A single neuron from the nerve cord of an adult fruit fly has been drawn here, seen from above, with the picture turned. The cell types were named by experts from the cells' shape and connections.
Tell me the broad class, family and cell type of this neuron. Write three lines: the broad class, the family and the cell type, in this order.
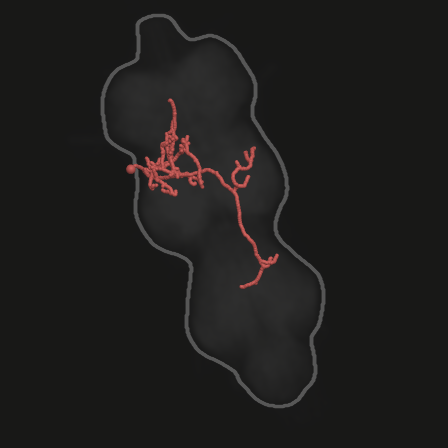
nerve-cord intrinsic neuron
hemilineage 08B
IN08B105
